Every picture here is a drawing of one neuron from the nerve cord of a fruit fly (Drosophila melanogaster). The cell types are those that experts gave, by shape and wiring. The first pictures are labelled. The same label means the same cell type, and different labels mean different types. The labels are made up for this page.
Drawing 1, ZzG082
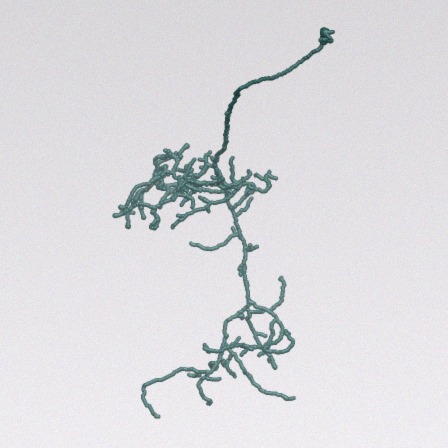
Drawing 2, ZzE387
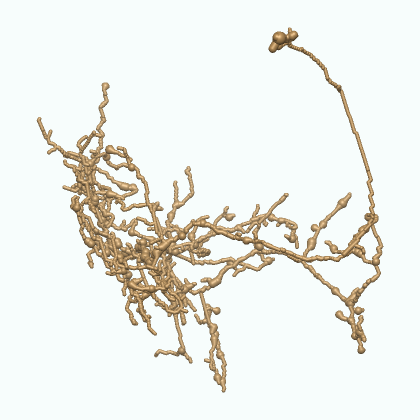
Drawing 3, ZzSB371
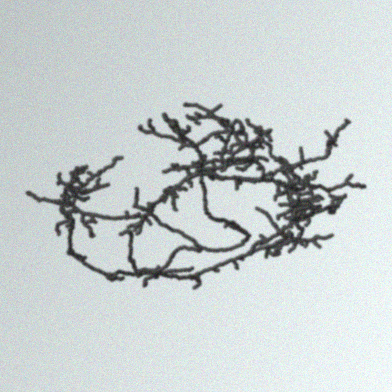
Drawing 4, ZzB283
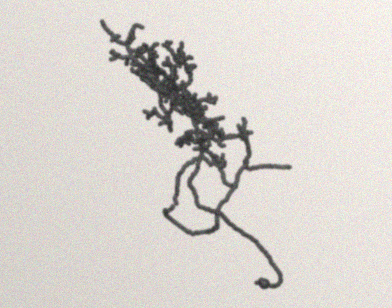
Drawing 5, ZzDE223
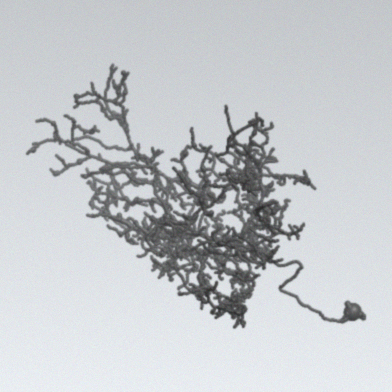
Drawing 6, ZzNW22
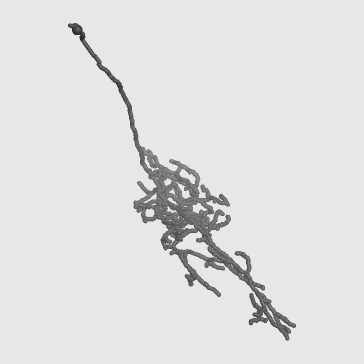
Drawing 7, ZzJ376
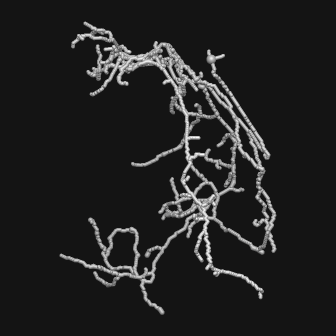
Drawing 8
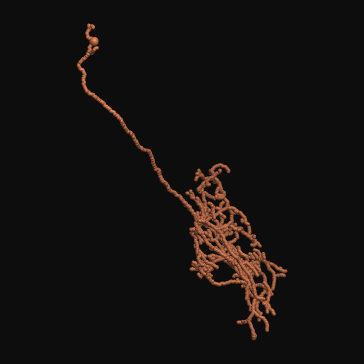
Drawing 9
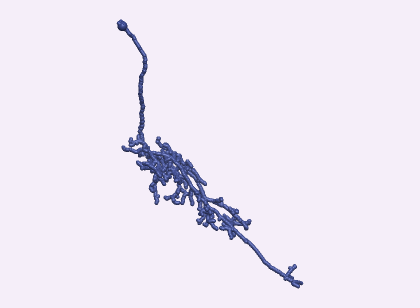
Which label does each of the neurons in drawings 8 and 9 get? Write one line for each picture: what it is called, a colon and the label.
8: ZzNW22
9: ZzNW22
